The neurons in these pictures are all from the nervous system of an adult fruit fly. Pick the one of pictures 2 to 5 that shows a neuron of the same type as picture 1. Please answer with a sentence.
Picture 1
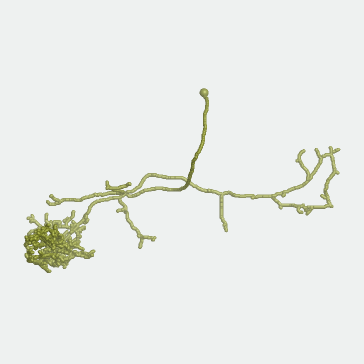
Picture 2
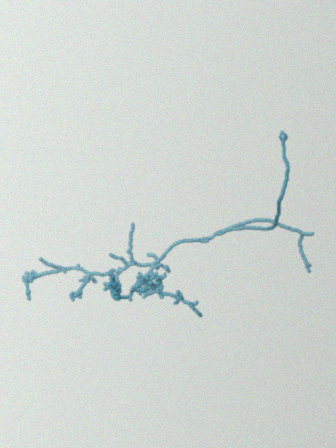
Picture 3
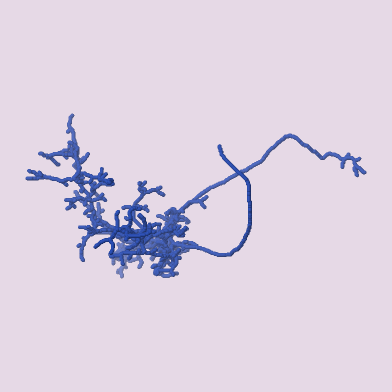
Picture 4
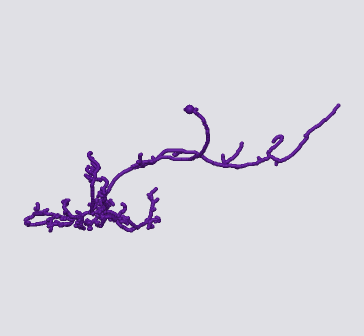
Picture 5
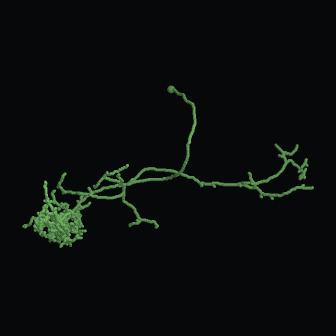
The neuron in picture 5 is of the same cell type.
